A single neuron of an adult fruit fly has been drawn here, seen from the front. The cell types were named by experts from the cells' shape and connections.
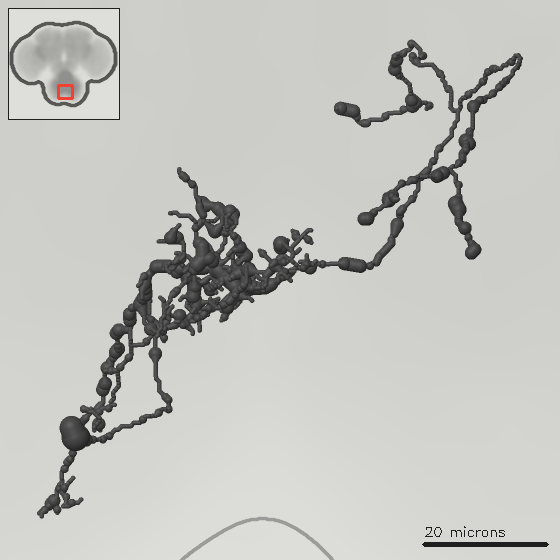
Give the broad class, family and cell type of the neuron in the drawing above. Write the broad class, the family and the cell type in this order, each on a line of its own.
nerve-cord intrinsic neuron
hemilineage 10B
IN10B028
